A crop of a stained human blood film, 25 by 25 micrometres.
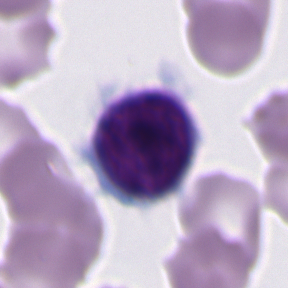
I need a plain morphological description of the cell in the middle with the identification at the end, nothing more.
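Dense chromatin, stained dark purple, is seen. A scant pale blue rim of cytoplasm is present, broadest along the lower left edge, and it contains no granules. From the upper edge of the cell, faint pale blue wisps project. The cell is a hairy cell.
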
